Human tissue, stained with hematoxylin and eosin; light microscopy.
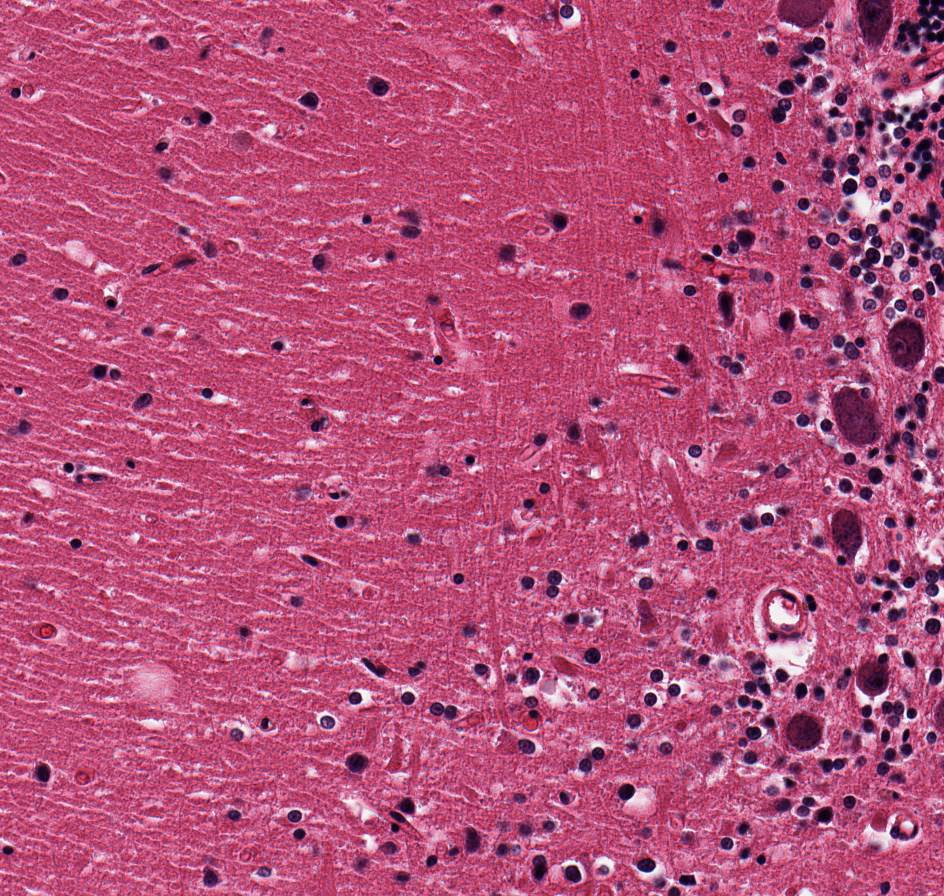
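Cerebellum: pale pink fibrillar neuropil occupies the left two-thirds of the field with only sparse scattered nuclei, which are small, round to oval and dark with little visible cytoplasm. Toward the right edge, nuclei crowd densely. No epithelium, glands or fat are present.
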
